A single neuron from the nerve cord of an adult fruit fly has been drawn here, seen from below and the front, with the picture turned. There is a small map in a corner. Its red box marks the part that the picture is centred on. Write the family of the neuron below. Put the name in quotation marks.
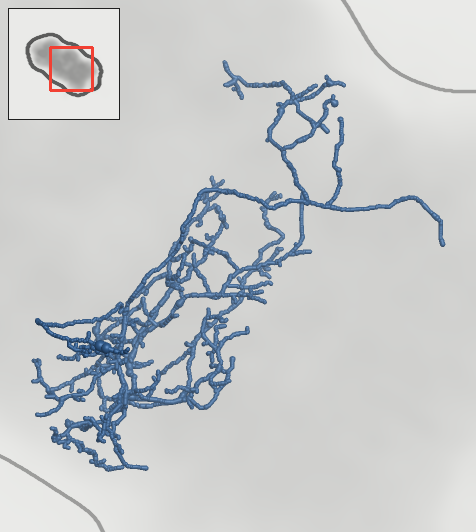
"hemilineage 08B"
